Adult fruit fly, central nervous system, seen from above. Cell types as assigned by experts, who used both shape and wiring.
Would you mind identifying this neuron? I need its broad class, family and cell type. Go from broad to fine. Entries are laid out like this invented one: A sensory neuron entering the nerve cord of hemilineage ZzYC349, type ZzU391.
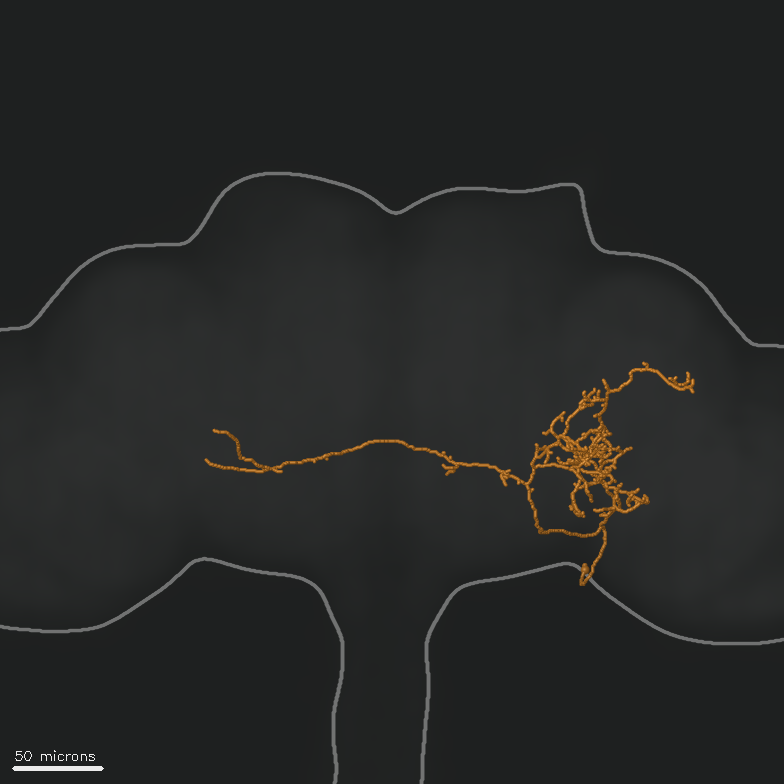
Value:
A central-brain intrinsic neuron of hemilineage VPNp&v1_ventral, type CL315.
